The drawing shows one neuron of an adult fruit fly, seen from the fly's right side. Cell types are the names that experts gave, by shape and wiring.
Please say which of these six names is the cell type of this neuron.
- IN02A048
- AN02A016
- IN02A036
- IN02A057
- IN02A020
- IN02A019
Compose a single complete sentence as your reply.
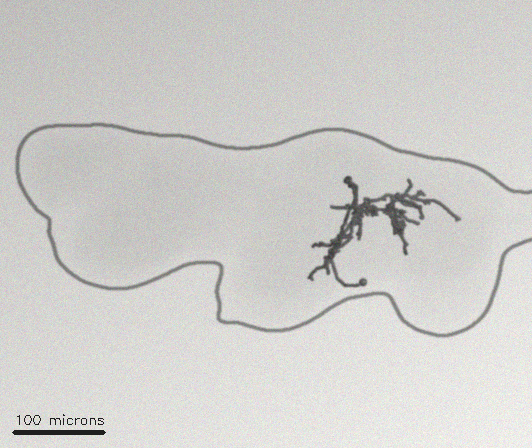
The cell type carried by this neuron is IN02A036.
